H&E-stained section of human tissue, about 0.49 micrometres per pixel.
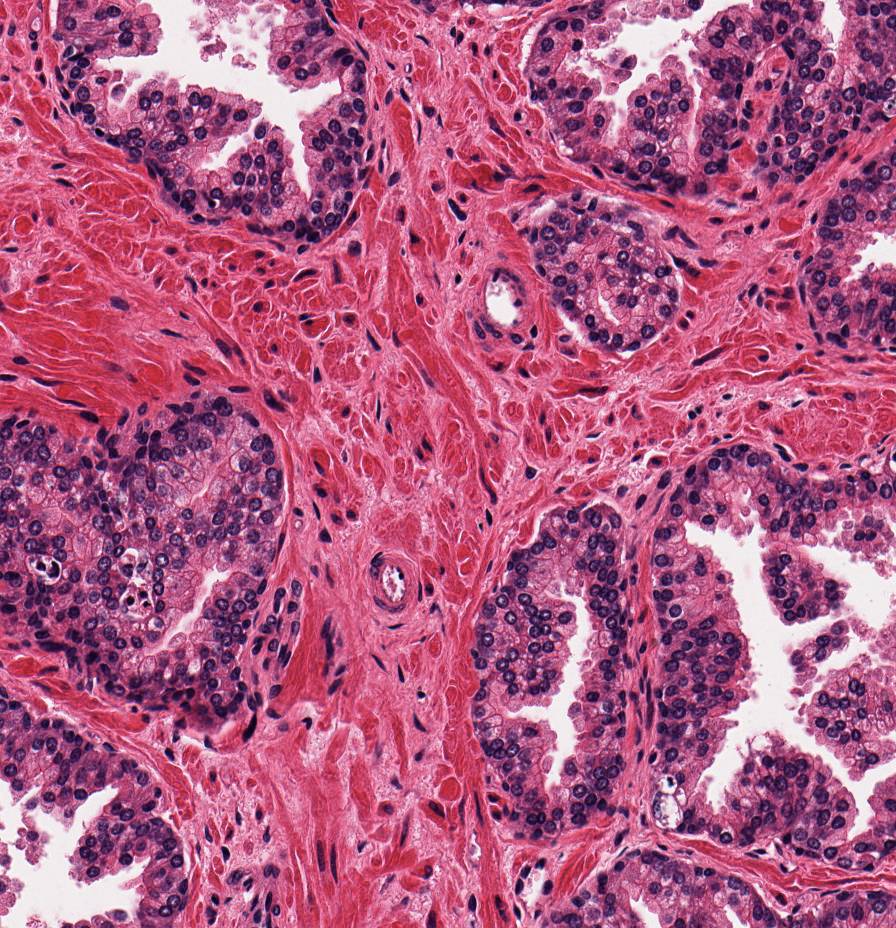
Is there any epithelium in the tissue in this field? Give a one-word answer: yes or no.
Yes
